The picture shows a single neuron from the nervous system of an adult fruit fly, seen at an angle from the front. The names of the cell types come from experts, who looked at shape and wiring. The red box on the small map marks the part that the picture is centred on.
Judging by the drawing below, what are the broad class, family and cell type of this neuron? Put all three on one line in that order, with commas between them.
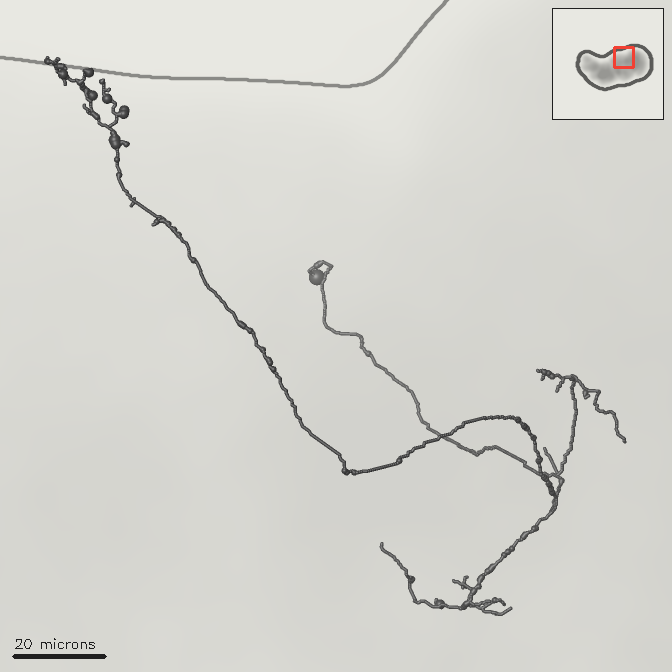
central-brain intrinsic neuron, class CX, FS4A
